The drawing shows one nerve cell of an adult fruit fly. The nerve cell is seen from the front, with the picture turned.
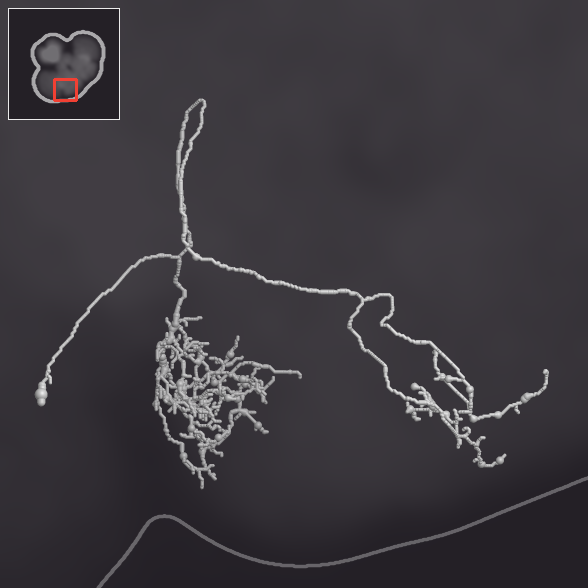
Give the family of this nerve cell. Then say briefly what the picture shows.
Its family is hemilineage VLPl2_posterior. This is a central-brain intrinsic neuron. Dozens of branch ends can be seen. As drawn here it is wider than it is tall.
